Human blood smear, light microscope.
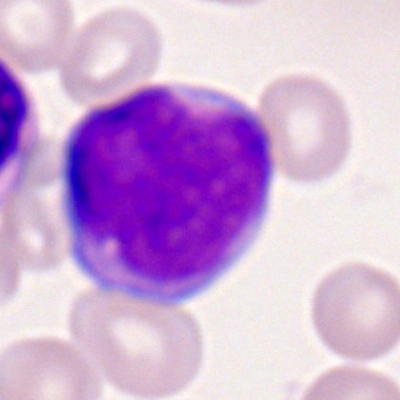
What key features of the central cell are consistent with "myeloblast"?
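Start with the nucleus: it fills most of the cell.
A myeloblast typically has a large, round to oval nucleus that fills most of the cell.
The chromatin here is finely dispersed rather than coarsely clumped.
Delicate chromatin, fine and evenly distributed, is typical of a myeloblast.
So the nucleus and its chromatin both fit. The cytoplasm forms a narrow, pale blue rim, widest along the lower side of the cell.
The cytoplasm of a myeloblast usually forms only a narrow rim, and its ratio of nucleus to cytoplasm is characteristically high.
The narrow rim and the large share taken by the nucleus here agree with both.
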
